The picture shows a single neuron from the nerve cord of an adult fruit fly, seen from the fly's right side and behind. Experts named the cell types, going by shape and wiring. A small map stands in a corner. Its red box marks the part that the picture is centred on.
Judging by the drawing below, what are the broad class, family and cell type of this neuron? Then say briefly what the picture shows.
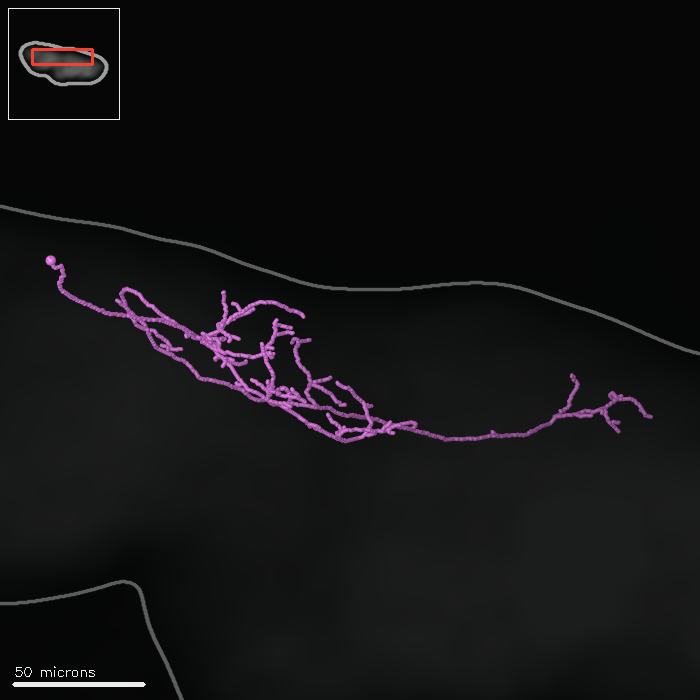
Its broad class is nerve-cord intrinsic neuron. The family is hemilineage 06A. It is of cell type IN06A105. From left to right in the picture it spans about 250 microns. Dozens of branch ends can be seen.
